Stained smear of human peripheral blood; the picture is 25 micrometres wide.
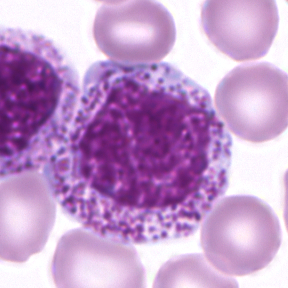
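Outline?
Roughly round; edge slightly irregular and angular.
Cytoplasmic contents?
Numerous dark purple granules, spread on all sides of the nucleus.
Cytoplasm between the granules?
Pale, faintly bluish-grey.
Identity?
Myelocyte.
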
